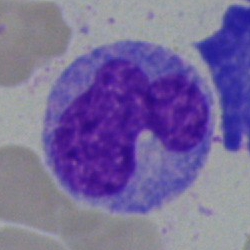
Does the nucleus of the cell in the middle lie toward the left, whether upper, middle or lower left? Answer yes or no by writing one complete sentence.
Yes, this cell carries its nucleus toward the left side.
